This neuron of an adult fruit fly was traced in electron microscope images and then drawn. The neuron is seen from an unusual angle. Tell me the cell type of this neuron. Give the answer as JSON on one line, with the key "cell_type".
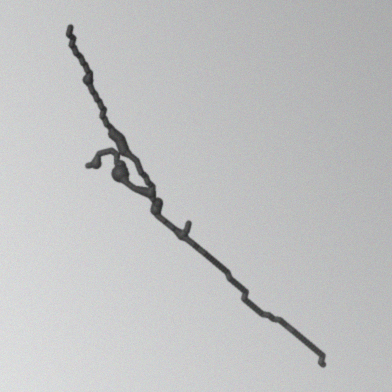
{"cell_type": "SNch10"}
